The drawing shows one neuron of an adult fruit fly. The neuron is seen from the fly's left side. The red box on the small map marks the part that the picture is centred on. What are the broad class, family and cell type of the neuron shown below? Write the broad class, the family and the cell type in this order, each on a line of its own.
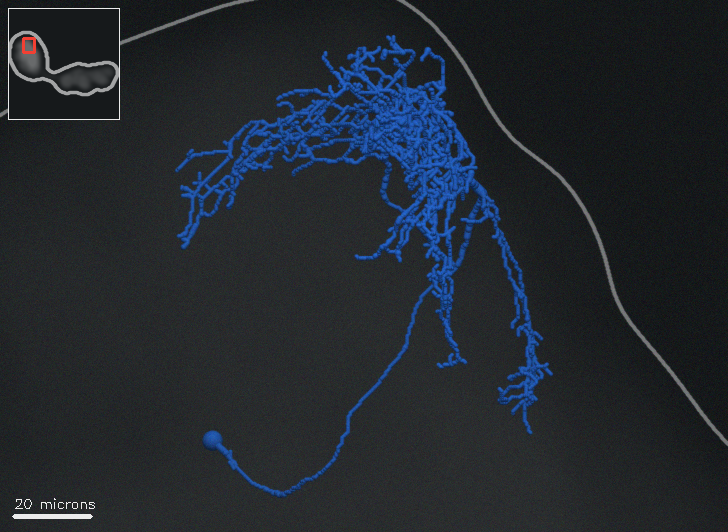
central-brain intrinsic neuron
hemilineage LHl3
SLP207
